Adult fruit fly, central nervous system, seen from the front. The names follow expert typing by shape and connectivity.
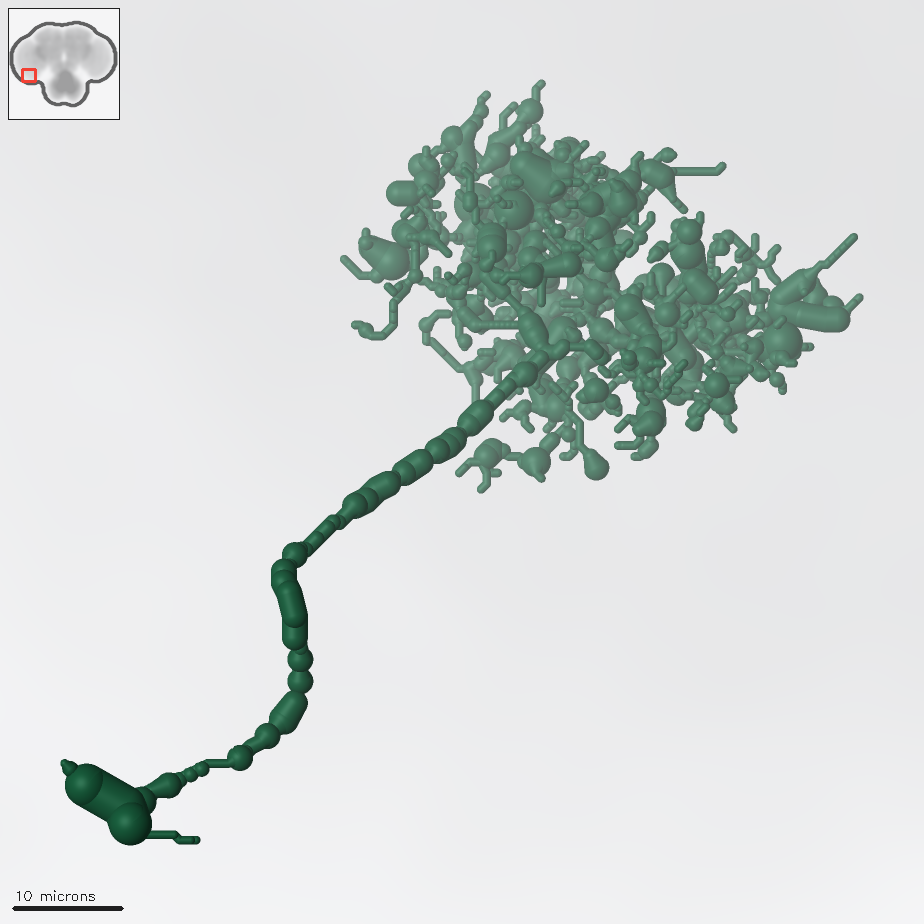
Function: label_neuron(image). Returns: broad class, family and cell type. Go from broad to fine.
optic-lobe intrinsic neuron; Pm; Pm4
